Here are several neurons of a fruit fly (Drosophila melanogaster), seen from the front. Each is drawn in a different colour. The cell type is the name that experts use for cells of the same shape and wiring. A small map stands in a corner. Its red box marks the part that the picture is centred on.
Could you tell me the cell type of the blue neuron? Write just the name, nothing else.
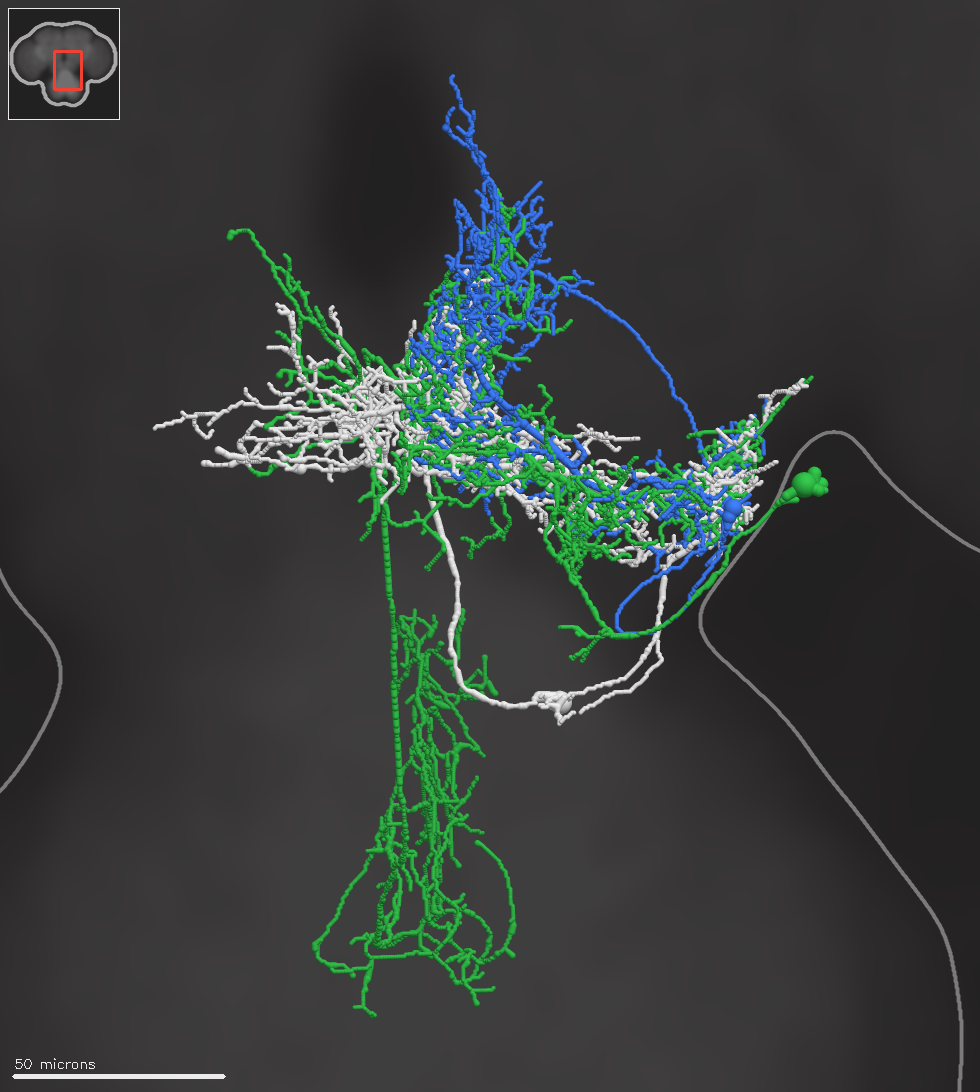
GNG554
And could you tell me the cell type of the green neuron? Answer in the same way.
DNge139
